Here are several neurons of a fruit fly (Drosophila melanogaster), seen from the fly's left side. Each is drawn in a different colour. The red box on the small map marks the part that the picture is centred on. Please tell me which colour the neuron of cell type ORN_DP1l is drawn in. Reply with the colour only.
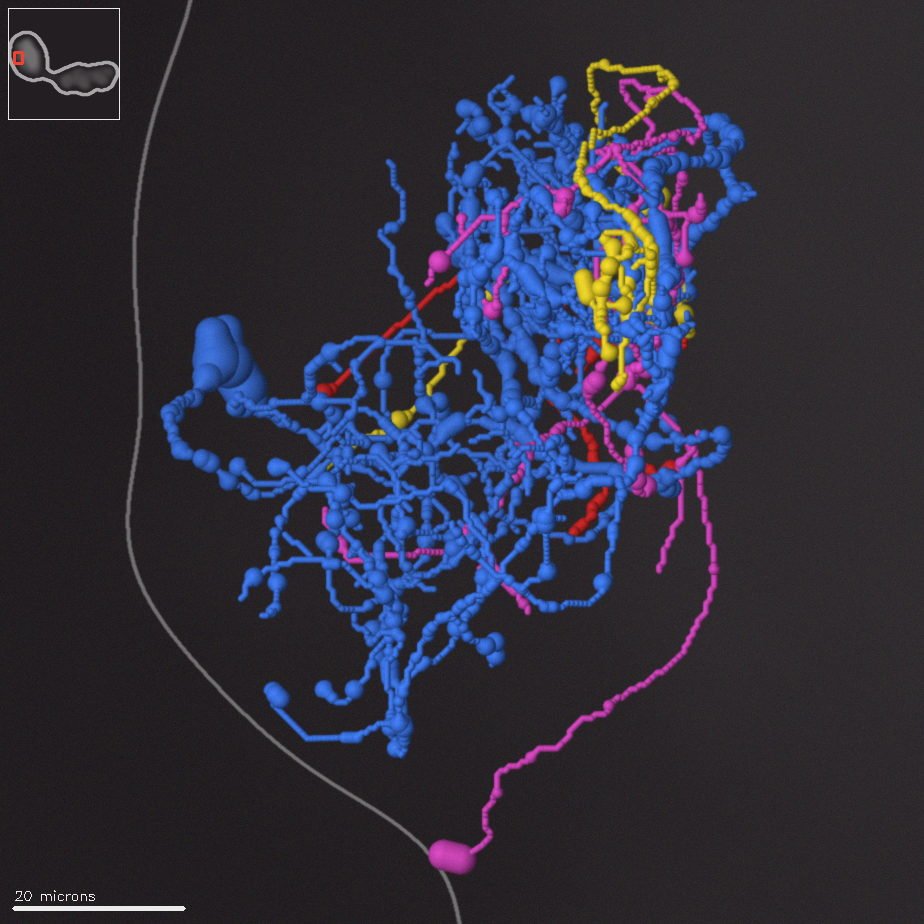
yellow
